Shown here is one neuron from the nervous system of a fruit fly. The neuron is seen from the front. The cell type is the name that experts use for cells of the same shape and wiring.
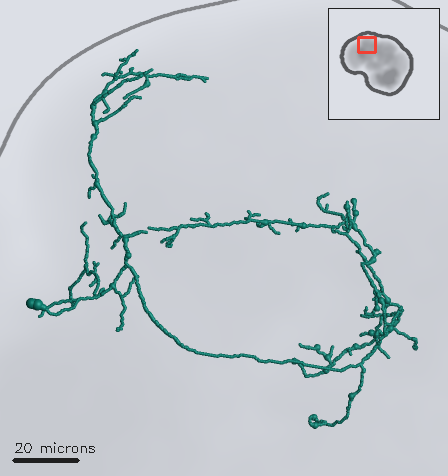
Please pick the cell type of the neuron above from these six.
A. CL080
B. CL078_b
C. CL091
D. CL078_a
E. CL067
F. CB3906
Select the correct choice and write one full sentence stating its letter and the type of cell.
The neuron is typed as CL091, which is listed in option C.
